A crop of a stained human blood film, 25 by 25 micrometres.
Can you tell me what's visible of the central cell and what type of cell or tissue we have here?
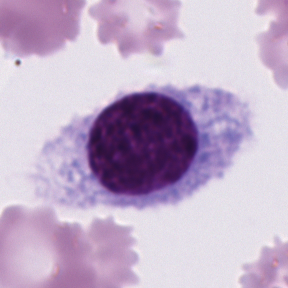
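First, the nucleus lies near the middle of the cell, with cytoplasm on every side. Second, no nucleoli are visible in it. Third, the cytoplasm looks mottled and foamy, with many small pale spaces, and holds no red-purple granules. This is a hairy cell.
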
